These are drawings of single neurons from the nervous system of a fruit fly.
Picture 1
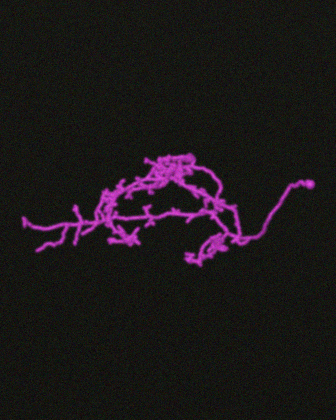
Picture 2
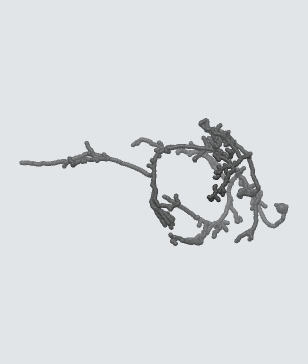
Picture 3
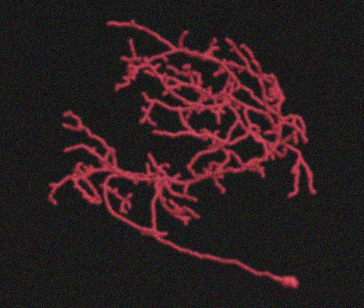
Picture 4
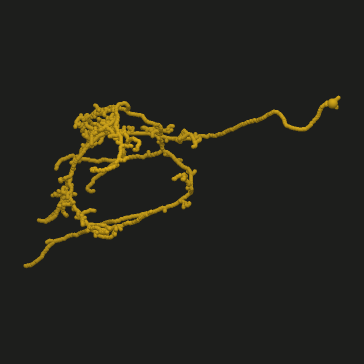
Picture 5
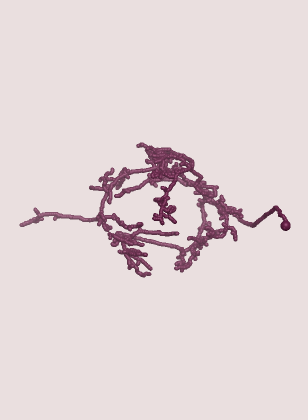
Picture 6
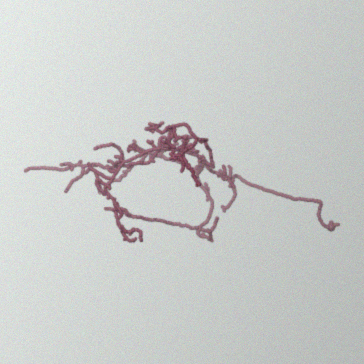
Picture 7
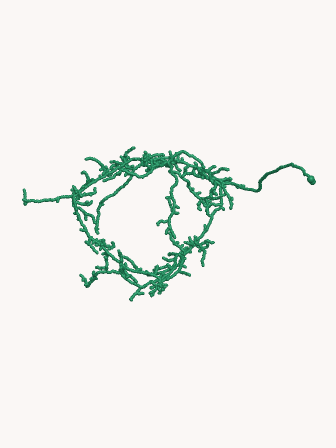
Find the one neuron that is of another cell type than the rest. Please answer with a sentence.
Picture 3 shows a neuron of another cell type.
